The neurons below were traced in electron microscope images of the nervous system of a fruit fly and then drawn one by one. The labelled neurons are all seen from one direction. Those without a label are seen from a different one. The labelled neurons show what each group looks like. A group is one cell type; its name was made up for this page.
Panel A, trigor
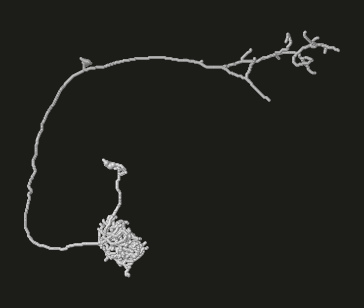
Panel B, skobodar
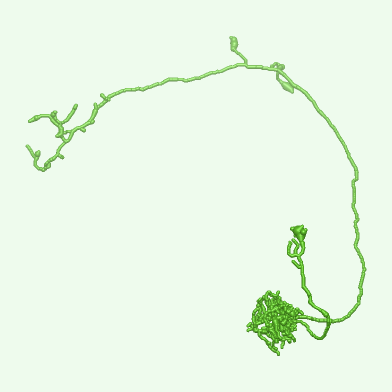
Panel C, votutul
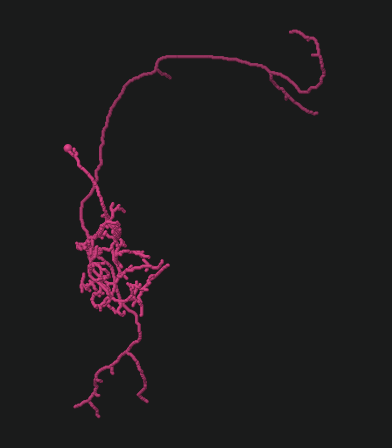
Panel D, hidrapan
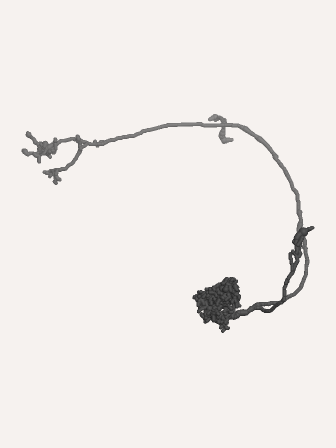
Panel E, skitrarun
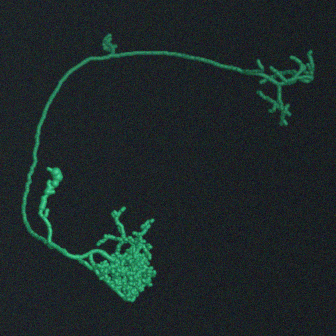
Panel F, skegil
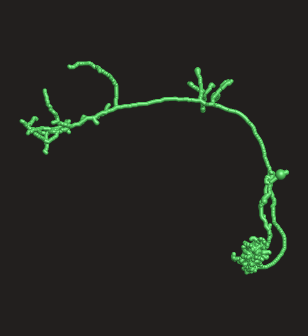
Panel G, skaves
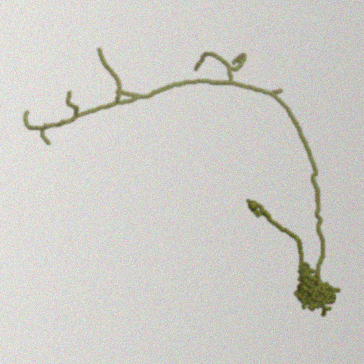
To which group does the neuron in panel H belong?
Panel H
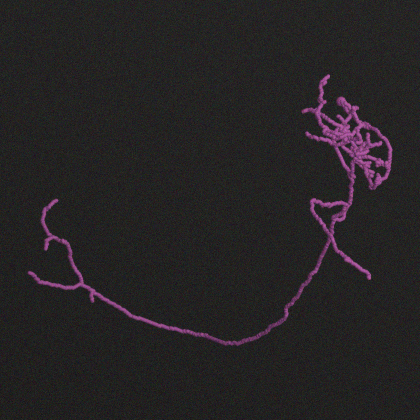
votutul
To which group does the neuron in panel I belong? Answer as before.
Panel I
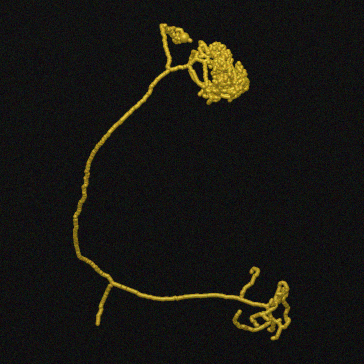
skitrarun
